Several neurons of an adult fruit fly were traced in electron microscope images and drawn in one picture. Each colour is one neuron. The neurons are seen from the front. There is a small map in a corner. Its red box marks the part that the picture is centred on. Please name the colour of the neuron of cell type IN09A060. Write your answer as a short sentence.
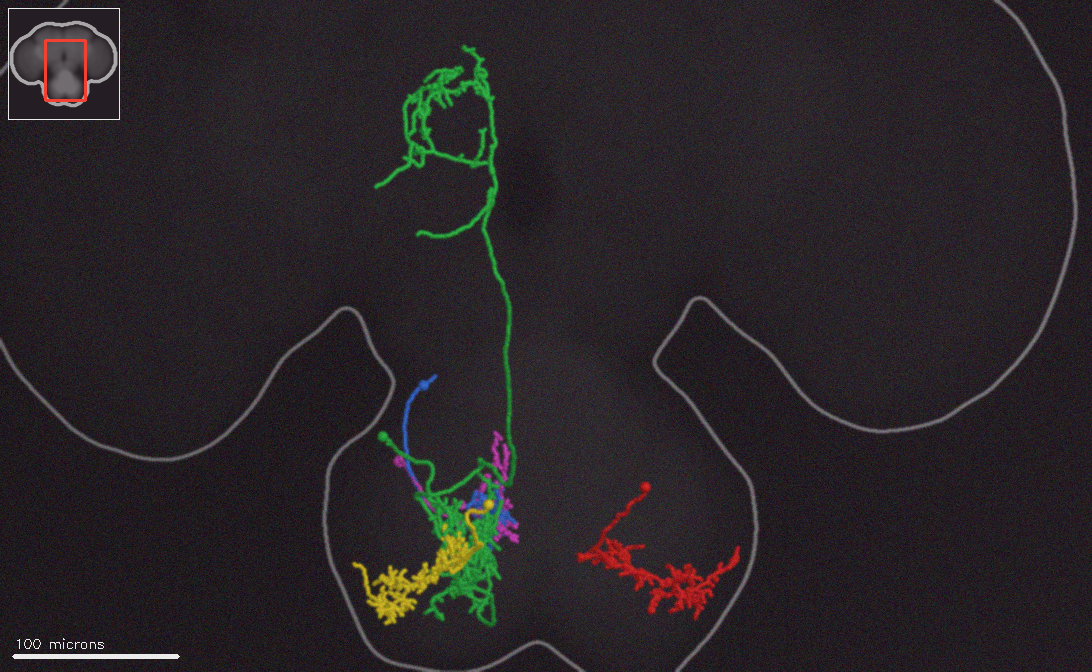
The colour is blue.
